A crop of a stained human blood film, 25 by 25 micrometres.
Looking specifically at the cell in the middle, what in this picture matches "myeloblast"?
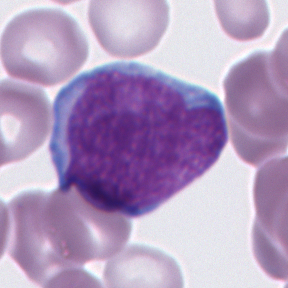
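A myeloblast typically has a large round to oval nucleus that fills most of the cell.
Here the nucleus is a single unlobed mass filling nearly the whole cell, which fits that.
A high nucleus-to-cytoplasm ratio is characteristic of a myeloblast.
In this cell the cytoplasm is only a narrow blue rim, in keeping with such a ratio.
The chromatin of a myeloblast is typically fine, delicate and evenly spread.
This chromatin is finely stippled and evenly spread, so it matches as well. The cell in the middle is a myeloblast.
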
